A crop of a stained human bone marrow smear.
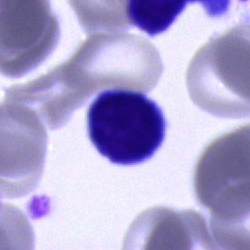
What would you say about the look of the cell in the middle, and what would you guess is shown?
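Round in shape, the cell has a smooth outline. Cytoplasm is scant, forming at most a barely visible rim around the nucleus. The chromatin is dense and stains a dark purple-blue. No vacuoles are seen. This is a lymphocyte.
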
